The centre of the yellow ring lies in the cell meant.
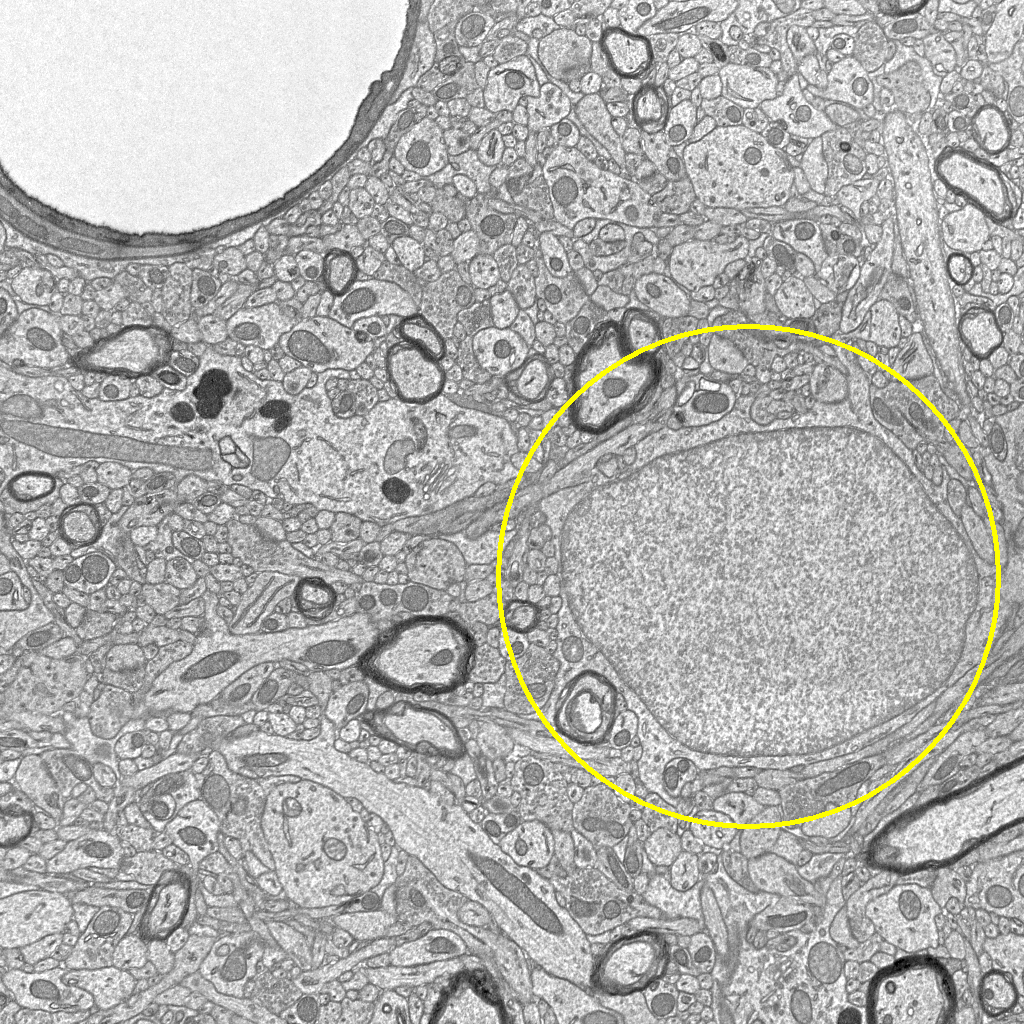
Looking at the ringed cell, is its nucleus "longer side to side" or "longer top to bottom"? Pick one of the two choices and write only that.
Longer side to side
